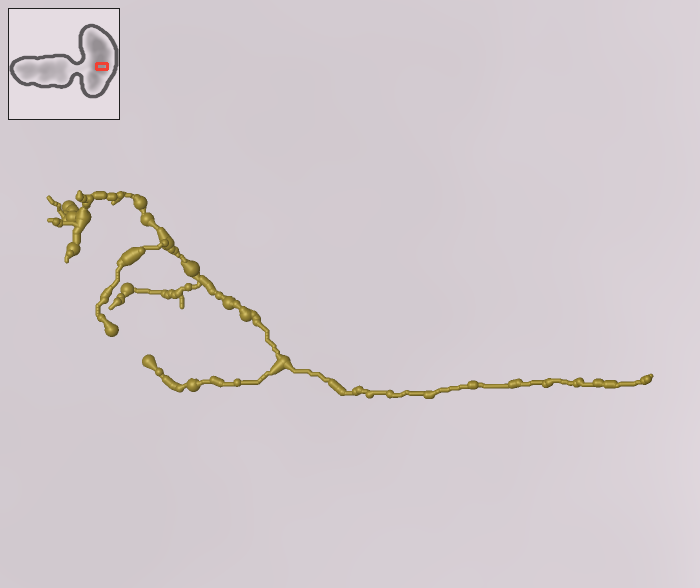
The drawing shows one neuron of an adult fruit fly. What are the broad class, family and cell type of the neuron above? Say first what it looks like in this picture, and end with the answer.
It lies in the brain. No cell body is drawn. It has a dozen or fewer branch ends. It is a sensory neuron entering the brain. The name of its family is class mechanosensory. Its cell type is JO-EV5.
